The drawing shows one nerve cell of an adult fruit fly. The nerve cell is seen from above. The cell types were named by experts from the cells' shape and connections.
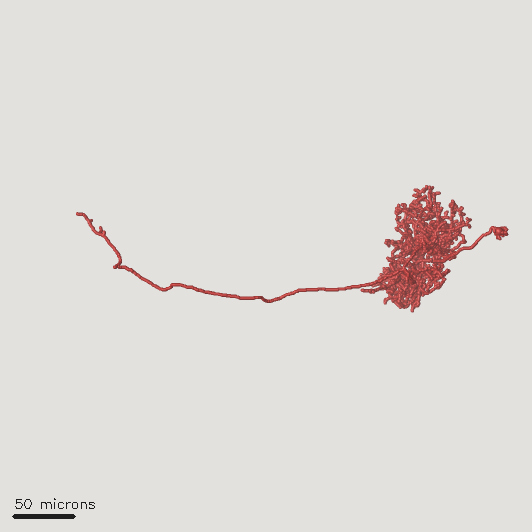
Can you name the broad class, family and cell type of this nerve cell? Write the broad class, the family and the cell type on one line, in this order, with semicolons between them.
central-brain intrinsic neuron; hemilineage VLPl&d1_lateral; WED046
